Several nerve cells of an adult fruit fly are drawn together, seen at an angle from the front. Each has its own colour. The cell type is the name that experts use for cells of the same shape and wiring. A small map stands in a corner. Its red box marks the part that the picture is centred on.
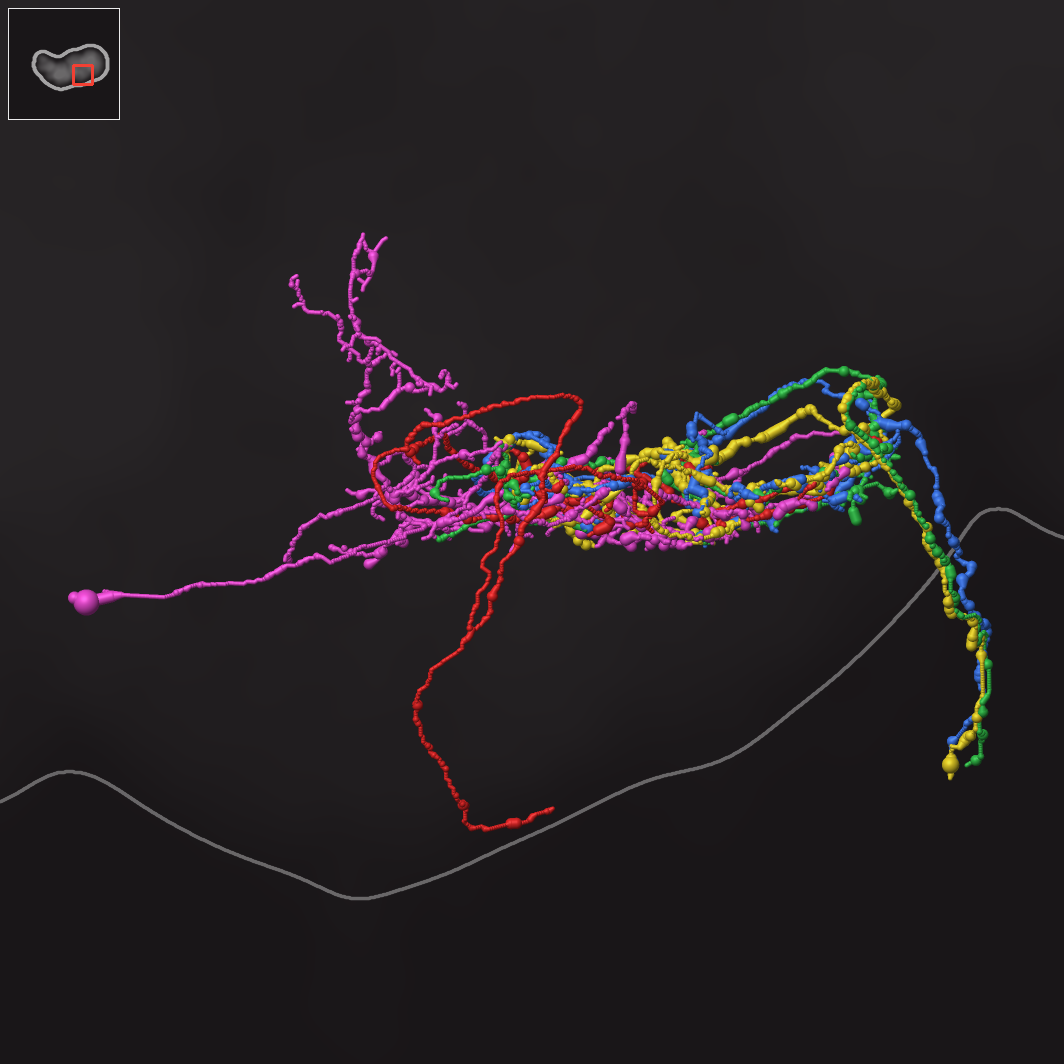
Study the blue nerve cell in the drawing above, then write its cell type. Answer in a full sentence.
The cell type is PhG1b.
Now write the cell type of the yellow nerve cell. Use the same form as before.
The cell type is PhG1a.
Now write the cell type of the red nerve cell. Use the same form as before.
The cell type is PhG4.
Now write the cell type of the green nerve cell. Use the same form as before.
The cell type is PhG1c.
